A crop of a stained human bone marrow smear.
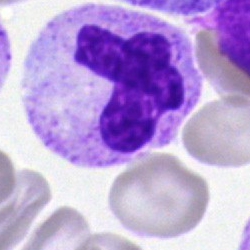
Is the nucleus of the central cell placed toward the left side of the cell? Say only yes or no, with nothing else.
No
